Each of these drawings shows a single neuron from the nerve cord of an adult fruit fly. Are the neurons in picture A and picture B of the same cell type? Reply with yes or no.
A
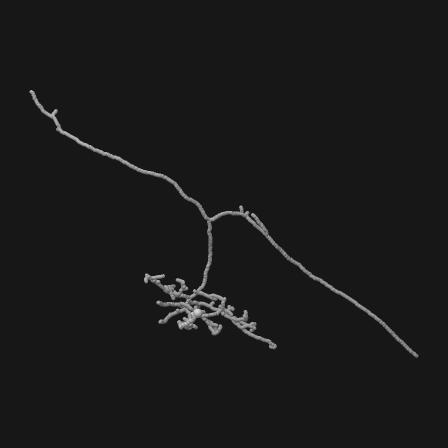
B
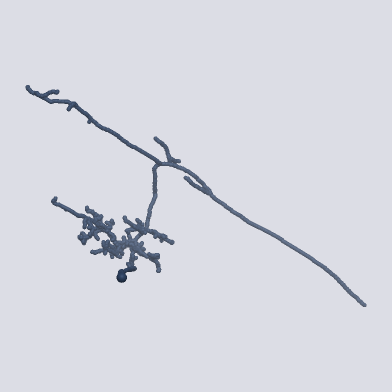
no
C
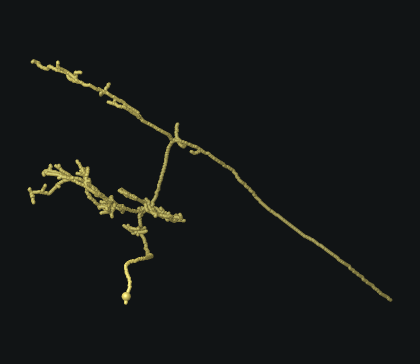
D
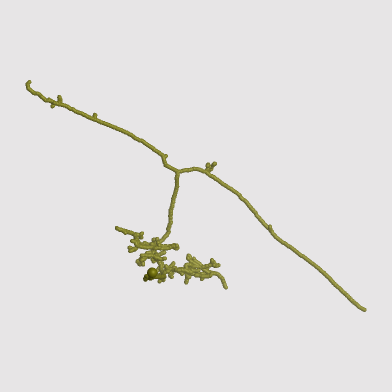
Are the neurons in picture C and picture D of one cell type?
no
